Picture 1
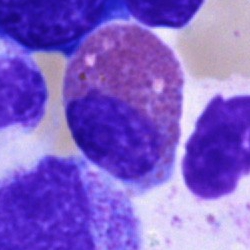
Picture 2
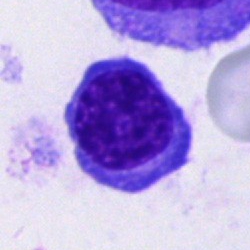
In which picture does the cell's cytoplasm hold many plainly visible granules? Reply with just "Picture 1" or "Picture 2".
Picture 1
